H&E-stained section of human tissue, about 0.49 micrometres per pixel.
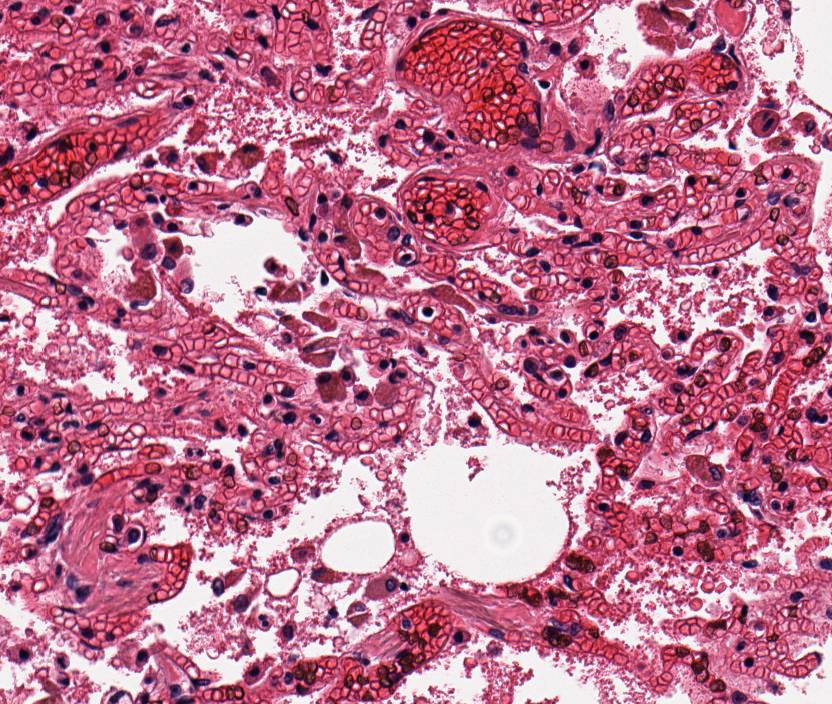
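Lung (haematoxylin and eosin). Thin, winding septa form a meshwork outlining irregular open spaces throughout. Septal capillaries are distended, packed with red blood cells in rows. Scattered free cells with brown-tinged cytoplasm lie within the spaces, most visibly left of centre. No glands are present.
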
